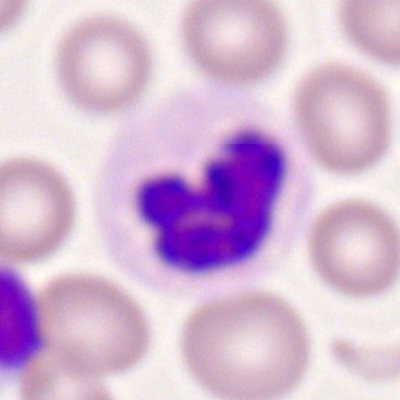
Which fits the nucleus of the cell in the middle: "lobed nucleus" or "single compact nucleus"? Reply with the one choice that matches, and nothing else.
Lobed nucleus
